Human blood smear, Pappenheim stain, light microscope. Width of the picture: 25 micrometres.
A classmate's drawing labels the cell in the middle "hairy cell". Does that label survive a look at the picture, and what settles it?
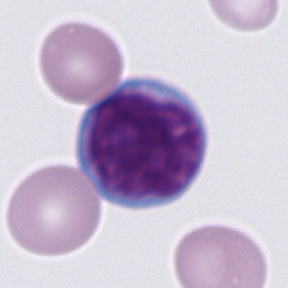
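Take the cytoplasm first: it forms only a thin rim around the nucleus, which goes with a typical lymphocyte and against a hairy cell.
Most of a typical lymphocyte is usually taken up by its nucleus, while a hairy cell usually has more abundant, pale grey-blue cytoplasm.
The nucleus is round in outline and about 10 micrometres across, in a cell about 12 micrometres across.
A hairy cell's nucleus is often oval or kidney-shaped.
The round nucleus here therefore gives no support to the name hairy cell. No granules are visible in the cytoplasm.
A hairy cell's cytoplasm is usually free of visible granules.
So this feature does not set the two names apart. The outline is smooth and round, no distinct nucleolus or vacuole is visible, and red cells touch the cell on its upper left and lower left sides. The cell is a typical lymphocyte rather than a hairy cell.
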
